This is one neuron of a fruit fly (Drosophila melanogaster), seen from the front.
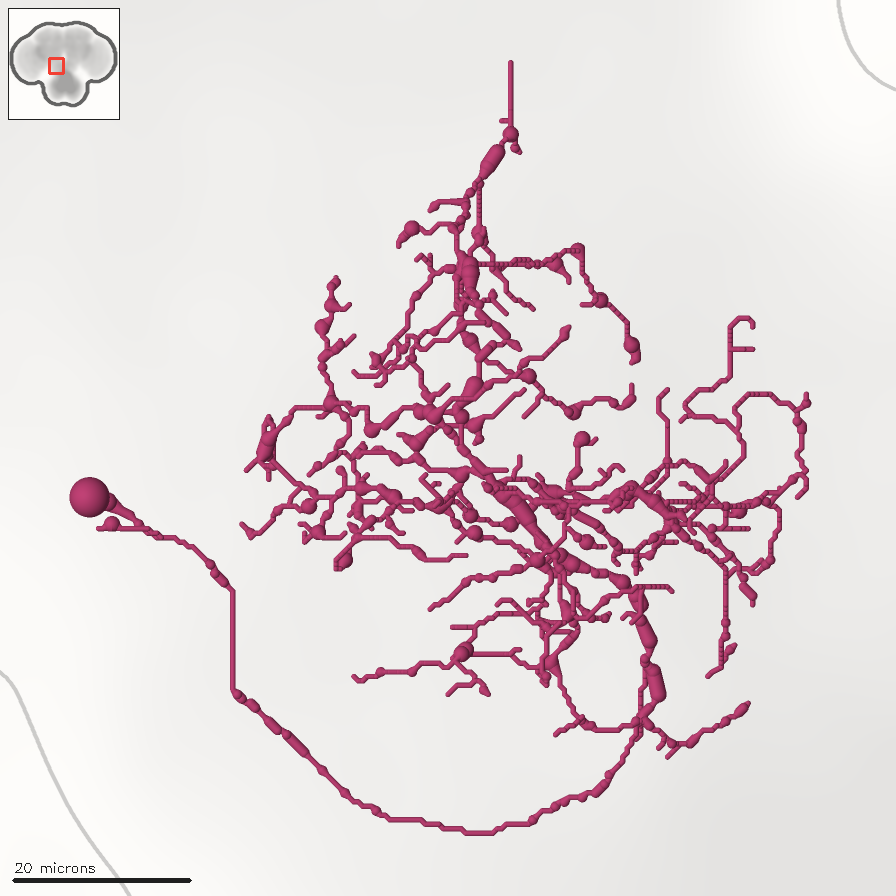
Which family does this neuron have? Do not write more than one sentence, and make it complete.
Concerning family, this neuron is hemilineage MD_SA1.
